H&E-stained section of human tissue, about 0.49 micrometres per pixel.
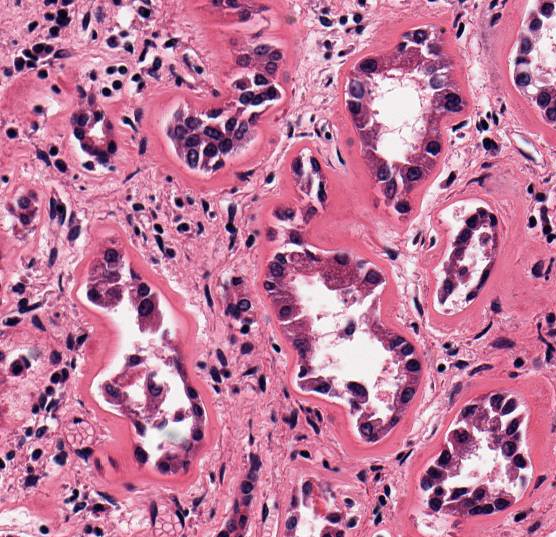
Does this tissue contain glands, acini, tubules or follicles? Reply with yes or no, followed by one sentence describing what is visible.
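Yes. Several separate rounded to irregular tubular units are scattered throughout the field with cellular stroma between them.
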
